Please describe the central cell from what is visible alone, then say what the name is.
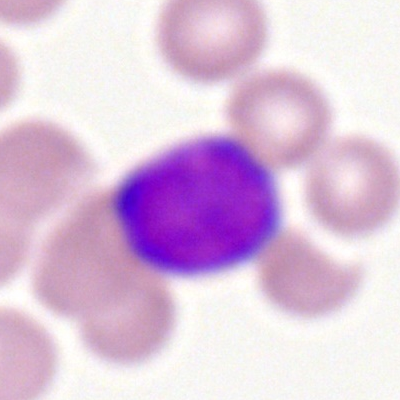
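Outline roughly rounded, slightly angular rather than a smooth circle. Nucleus fills almost the whole cell. Cytoplasm deep blue, a very thin rim only, mainly along left and lower edges. No distinct granules visible. Myeloblast.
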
